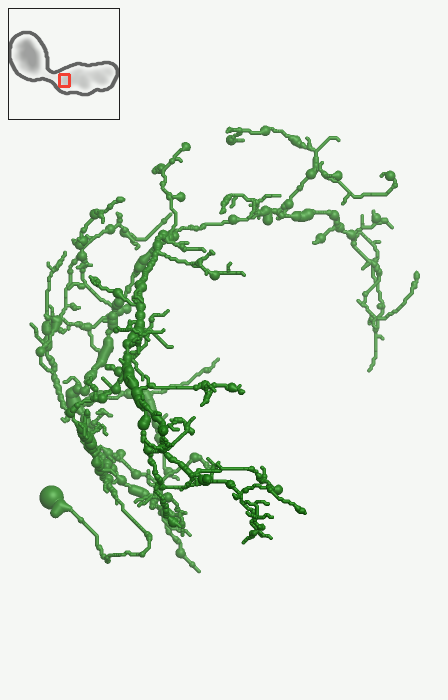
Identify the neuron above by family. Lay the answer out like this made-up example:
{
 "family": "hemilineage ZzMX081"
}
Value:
{
 "family": "hemilineage 13A"
}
